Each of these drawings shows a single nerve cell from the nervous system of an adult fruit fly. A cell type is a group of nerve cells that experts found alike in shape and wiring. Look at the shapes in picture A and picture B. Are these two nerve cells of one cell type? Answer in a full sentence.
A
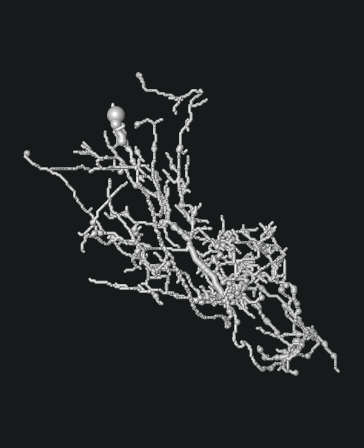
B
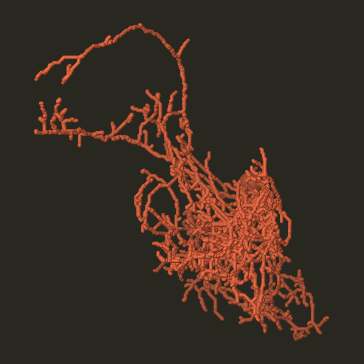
They are of different cell types.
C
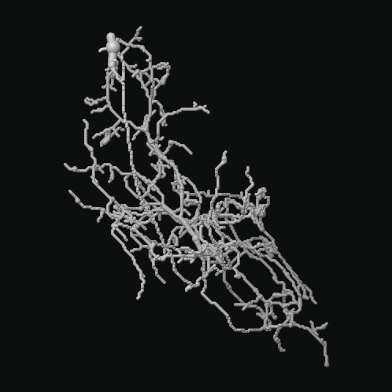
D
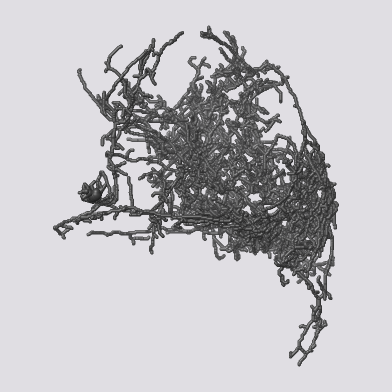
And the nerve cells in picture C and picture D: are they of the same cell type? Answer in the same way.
They are of different cell types.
